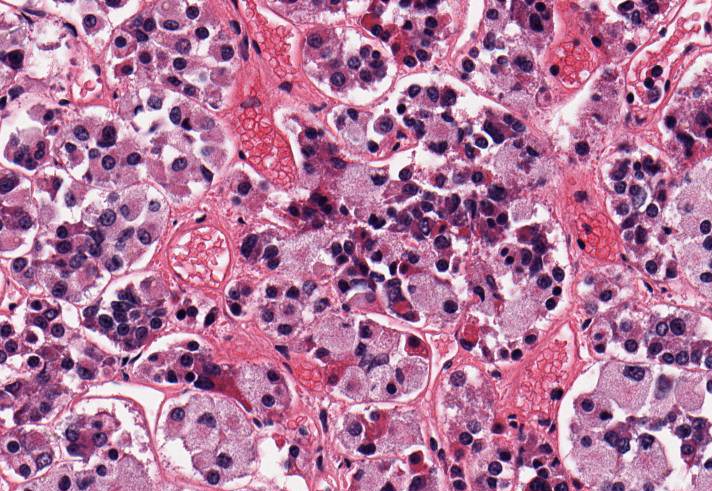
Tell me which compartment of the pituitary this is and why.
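Answer: pars distalis. Rounded cell nests lie between thin septa carrying capillaries packed with red blood cells, most prominent upper centre and right.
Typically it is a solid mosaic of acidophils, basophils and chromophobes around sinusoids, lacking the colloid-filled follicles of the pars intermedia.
Its nests mix pale pink-grey granular cells with darker red or purple ones, and hold no lumina or secretion-filled spaces.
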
